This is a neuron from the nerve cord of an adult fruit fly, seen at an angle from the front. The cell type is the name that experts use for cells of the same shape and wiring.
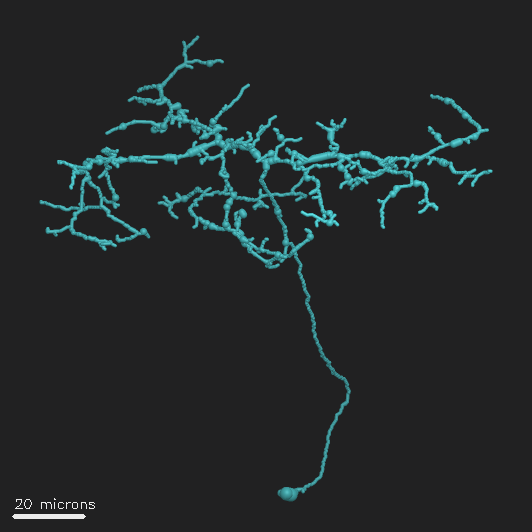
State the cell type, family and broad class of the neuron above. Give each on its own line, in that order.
IN00A056
hemilineage 00A
nerve-cord intrinsic neuron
